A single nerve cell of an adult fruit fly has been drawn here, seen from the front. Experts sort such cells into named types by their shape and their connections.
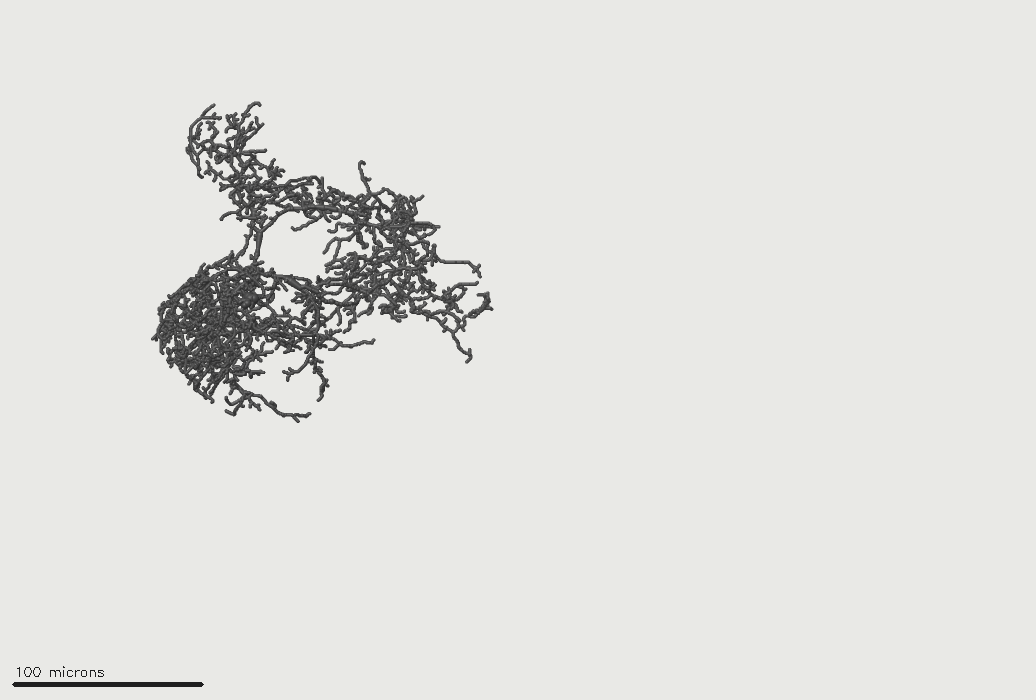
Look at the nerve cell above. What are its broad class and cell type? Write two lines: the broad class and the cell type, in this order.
central-brain intrinsic neuron
AVLP442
